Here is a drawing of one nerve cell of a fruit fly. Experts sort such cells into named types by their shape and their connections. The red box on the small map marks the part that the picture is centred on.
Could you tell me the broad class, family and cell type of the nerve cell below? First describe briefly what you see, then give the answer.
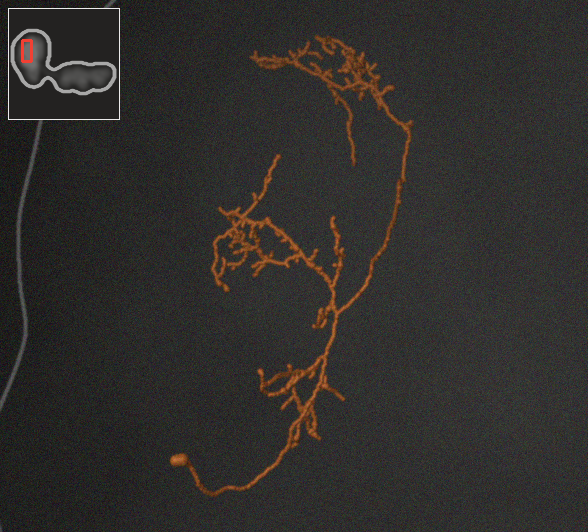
Dozens of branch ends can be seen. As drawn here it is taller than it is wide. This is a central-brain intrinsic neuron. The family is hemilineage SLPal5. It is of cell type CB0993.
